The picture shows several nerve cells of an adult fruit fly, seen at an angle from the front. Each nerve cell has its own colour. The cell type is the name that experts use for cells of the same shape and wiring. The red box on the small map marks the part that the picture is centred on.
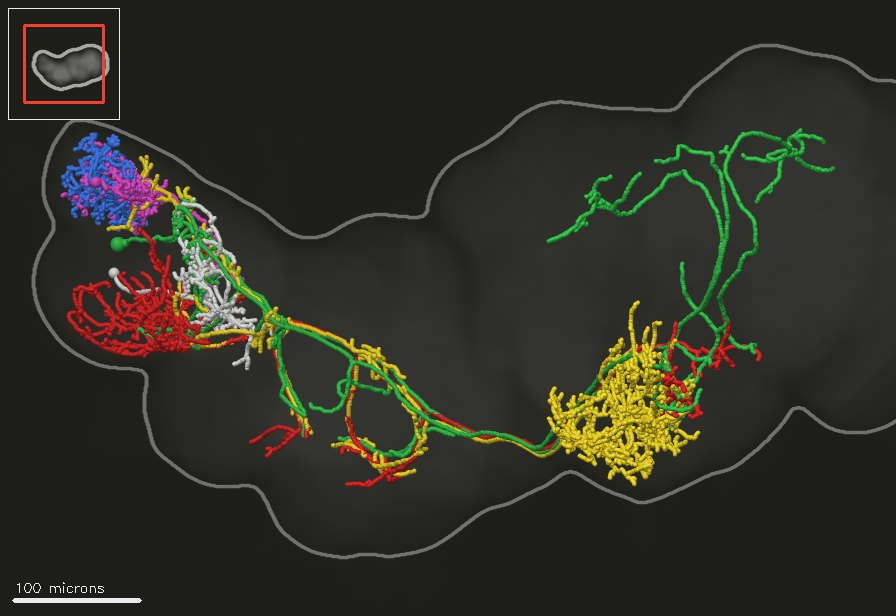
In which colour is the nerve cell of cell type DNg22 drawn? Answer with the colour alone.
yellow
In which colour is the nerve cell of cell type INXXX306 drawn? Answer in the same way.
magenta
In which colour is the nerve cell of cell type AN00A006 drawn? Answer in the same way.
green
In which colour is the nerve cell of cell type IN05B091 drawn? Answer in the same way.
white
